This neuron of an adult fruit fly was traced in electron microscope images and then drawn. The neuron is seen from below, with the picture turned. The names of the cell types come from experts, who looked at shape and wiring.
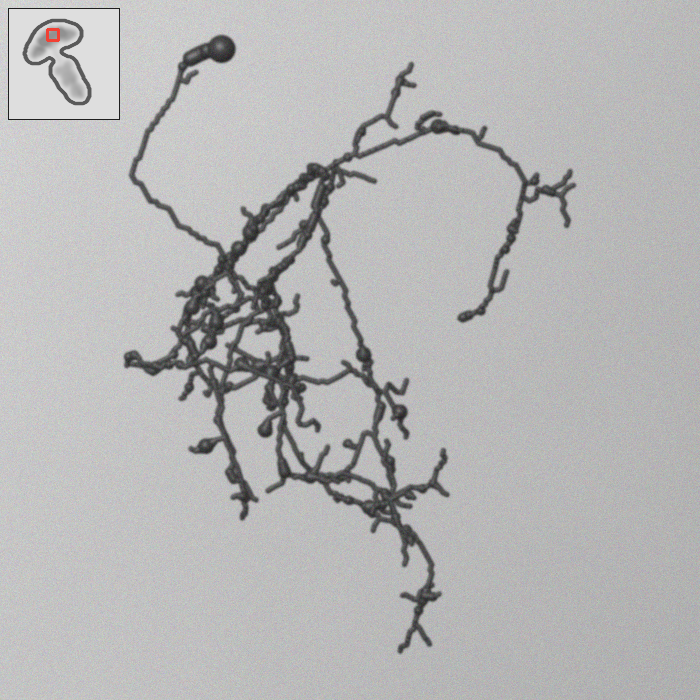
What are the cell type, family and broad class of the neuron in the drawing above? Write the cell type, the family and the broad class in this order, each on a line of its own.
VES093_b
hemilineage TRdl_b
central-brain intrinsic neuron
